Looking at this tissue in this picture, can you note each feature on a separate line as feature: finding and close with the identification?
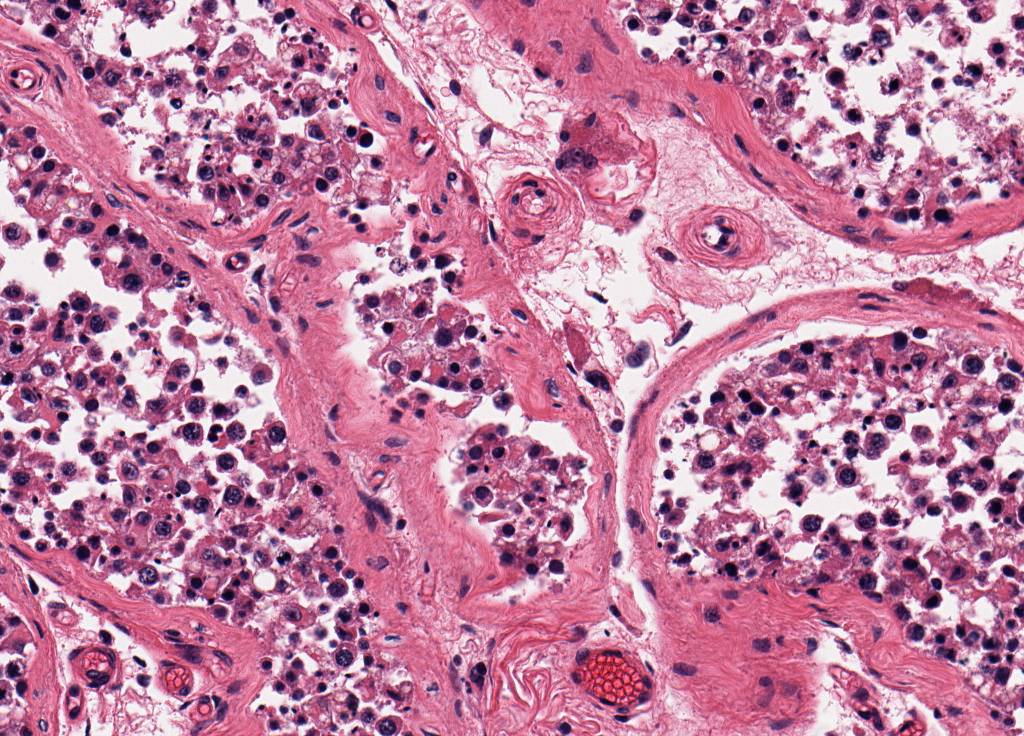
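Layout: large rounded and elongated compartments full of cells, pink fibrous bands between
Each wall: thick, pink and layered, with flattened spindle-shaped nuclei
Arrangement: cells loose, clear spaces between, no orderly layered lining
Contents: many round cells, round dark nuclei, pink to pale vacuolated cytoplasm
Name: testis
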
